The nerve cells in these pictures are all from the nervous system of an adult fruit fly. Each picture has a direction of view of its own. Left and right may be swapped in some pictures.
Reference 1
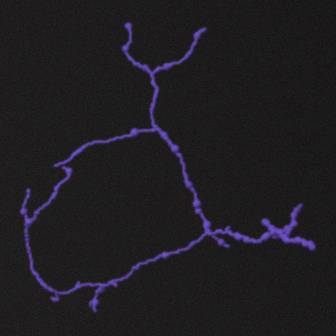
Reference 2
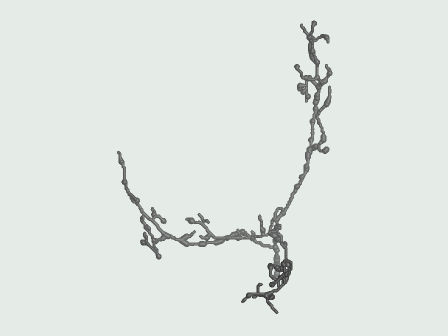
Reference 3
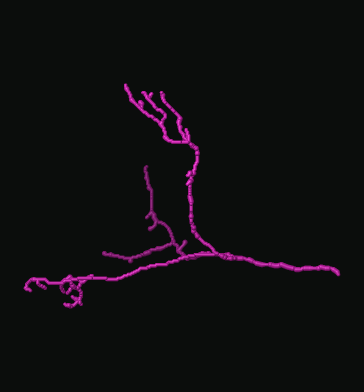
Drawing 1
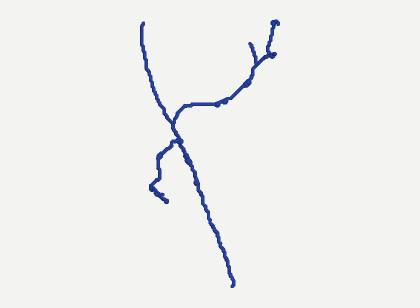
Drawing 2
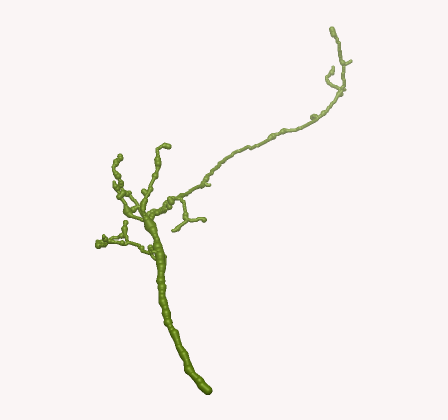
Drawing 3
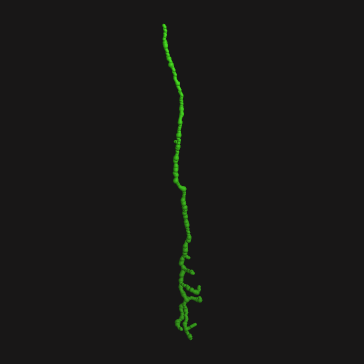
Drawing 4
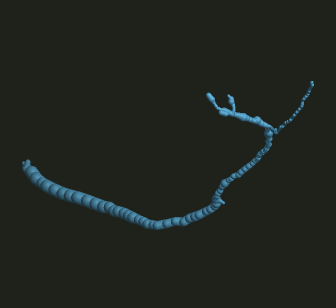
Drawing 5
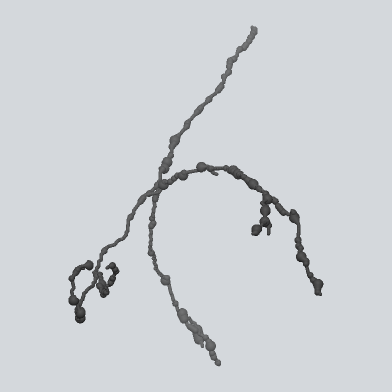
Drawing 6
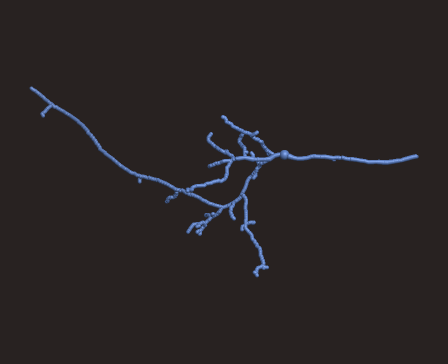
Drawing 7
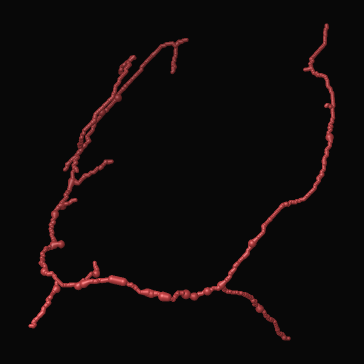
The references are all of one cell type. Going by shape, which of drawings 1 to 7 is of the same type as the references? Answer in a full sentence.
Drawing 1 is of the same cell type.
